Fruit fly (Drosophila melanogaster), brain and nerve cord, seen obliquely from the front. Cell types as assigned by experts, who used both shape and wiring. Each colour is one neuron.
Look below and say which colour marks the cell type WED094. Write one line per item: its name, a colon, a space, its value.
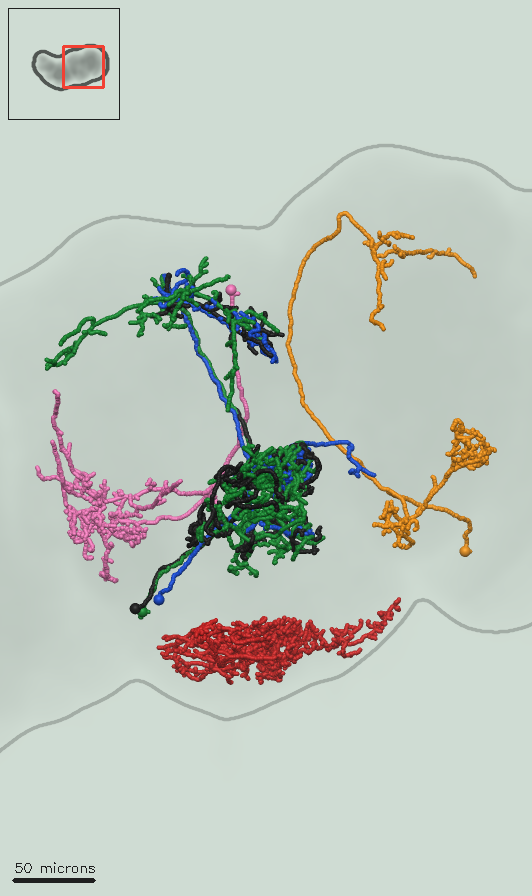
colour: pink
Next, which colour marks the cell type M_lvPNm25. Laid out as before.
colour: black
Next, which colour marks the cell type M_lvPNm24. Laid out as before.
colour: green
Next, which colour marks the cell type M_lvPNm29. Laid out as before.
colour: orange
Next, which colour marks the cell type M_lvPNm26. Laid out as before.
colour: blue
